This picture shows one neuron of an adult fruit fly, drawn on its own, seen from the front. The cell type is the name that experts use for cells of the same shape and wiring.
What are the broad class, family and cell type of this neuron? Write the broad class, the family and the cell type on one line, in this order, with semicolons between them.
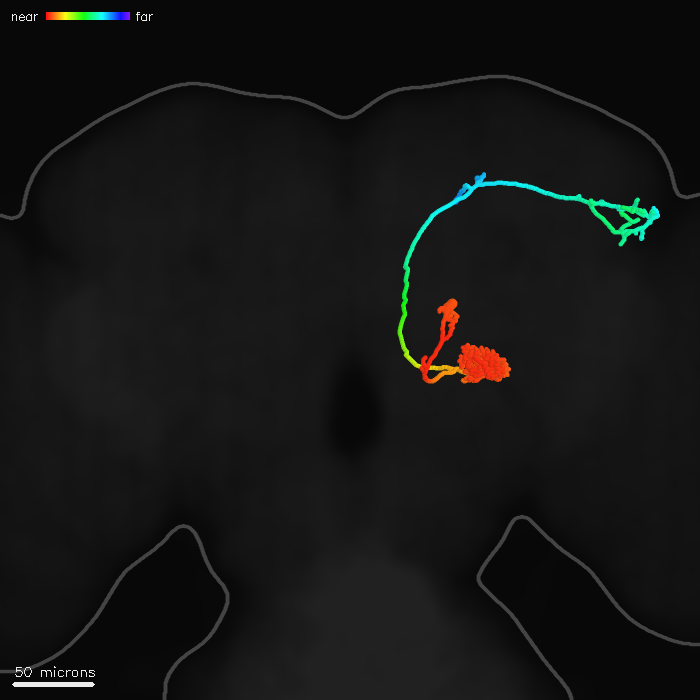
central-brain intrinsic neuron; hemilineage ALad1; VA1d_adPN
